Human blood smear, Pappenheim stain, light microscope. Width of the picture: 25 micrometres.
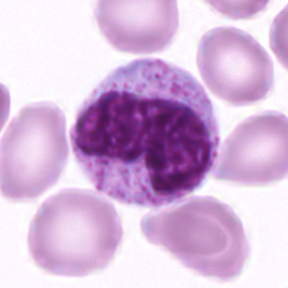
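Band neutrophil, the central cell in a stained smear of human peripheral blood: about 13 micrometres across, with a round, smooth outline. Its chromatin looks dark purple and coarsely clumped, and small reddish-purple granules are scattered throughout the cytoplasm, where I see no vacuoles.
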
